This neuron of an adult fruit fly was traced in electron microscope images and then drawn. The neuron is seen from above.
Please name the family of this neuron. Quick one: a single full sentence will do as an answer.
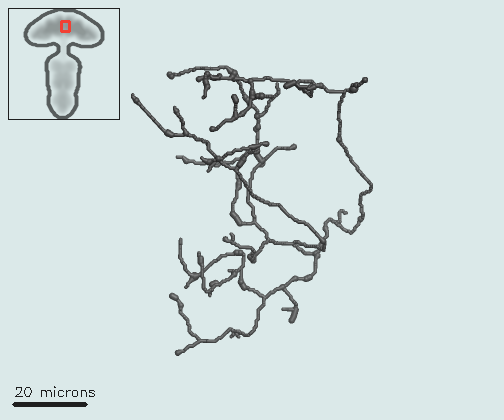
By family, this neuron is grouped as class mechanosensory.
